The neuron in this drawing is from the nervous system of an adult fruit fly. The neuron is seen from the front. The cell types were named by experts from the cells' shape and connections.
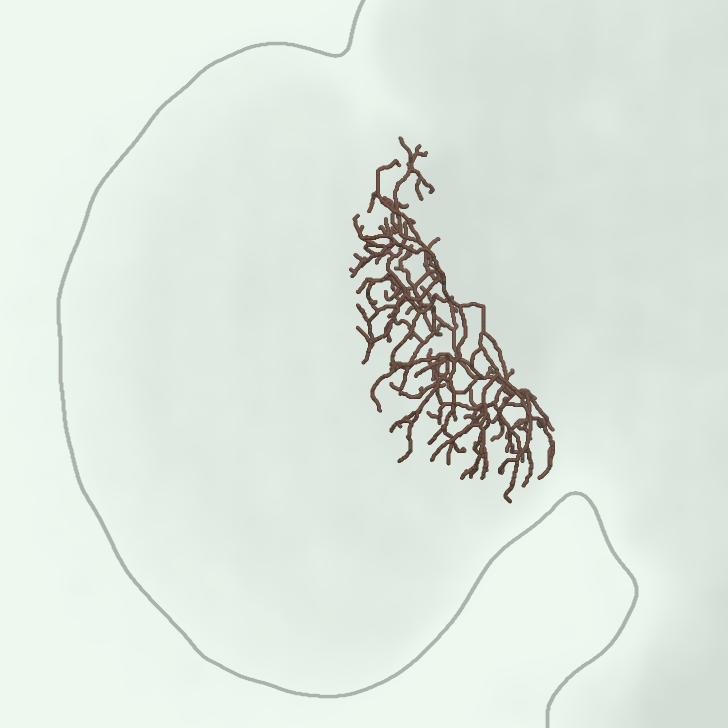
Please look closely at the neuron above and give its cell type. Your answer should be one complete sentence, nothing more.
The cell type to which this neuron belongs is LT34.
